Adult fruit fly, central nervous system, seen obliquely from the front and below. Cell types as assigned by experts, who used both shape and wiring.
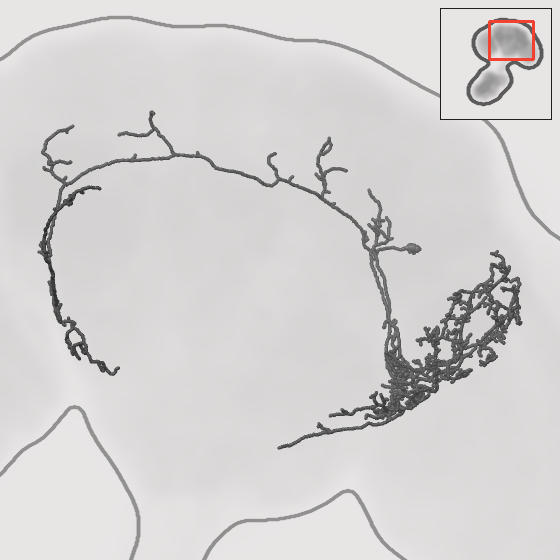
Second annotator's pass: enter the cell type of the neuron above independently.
WED092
